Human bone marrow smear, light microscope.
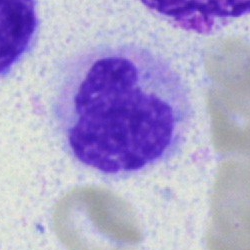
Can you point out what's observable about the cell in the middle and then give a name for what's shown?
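Look first at the nucleus: a notch is cut into its upper edge. Its chromatin is dark purple and coarsely clumped, with small paler gaps. In the cytoplasm you will find no distinct coarse granules, and no vacuoles either. This cell is a band neutrophil.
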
